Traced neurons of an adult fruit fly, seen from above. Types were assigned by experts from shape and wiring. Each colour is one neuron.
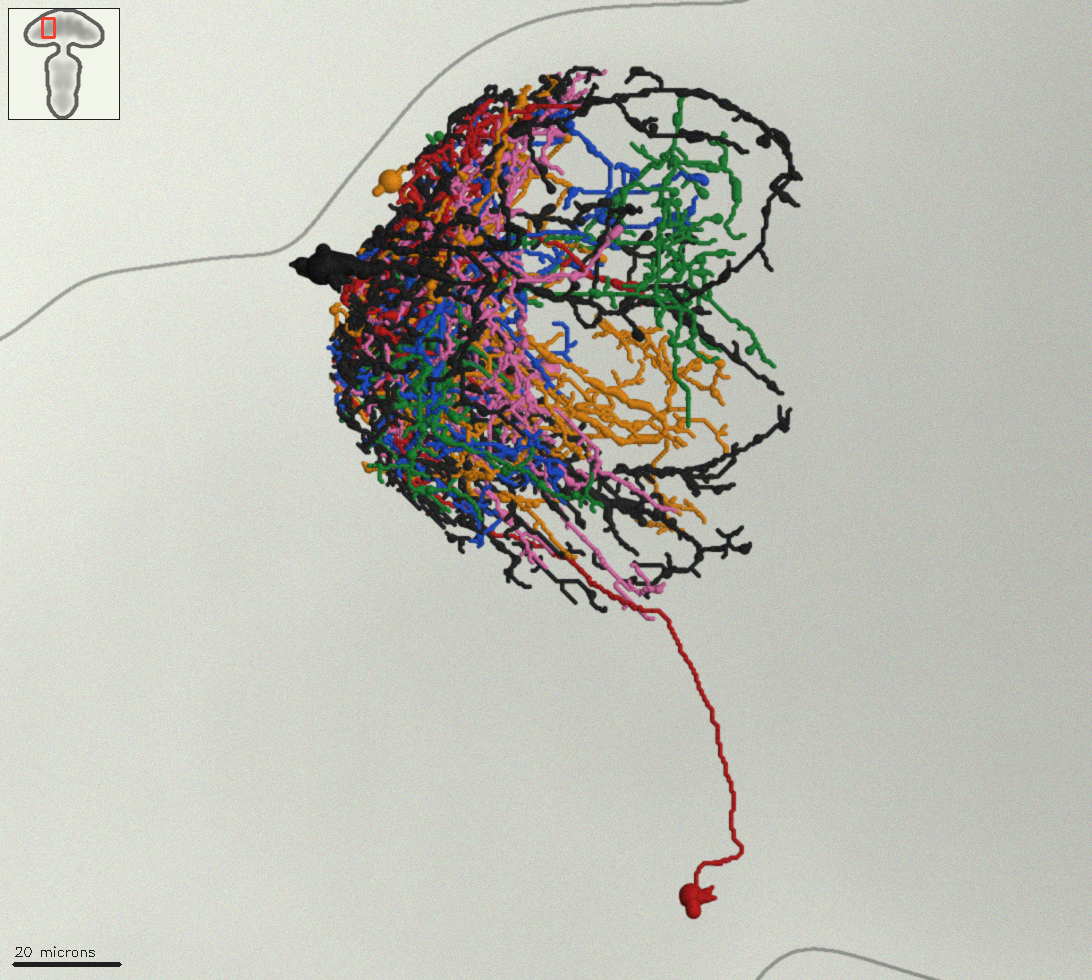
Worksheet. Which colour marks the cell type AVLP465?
red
